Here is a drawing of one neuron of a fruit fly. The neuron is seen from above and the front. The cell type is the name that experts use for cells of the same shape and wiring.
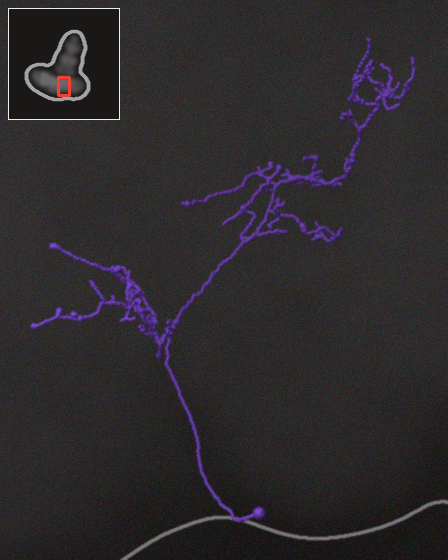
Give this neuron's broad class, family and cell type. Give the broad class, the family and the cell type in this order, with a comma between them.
central-brain intrinsic neuron, hemilineage LALa1_posterior, CB1564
